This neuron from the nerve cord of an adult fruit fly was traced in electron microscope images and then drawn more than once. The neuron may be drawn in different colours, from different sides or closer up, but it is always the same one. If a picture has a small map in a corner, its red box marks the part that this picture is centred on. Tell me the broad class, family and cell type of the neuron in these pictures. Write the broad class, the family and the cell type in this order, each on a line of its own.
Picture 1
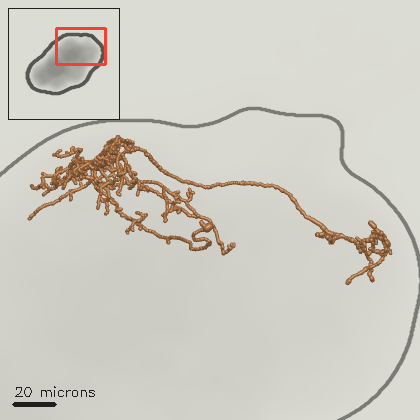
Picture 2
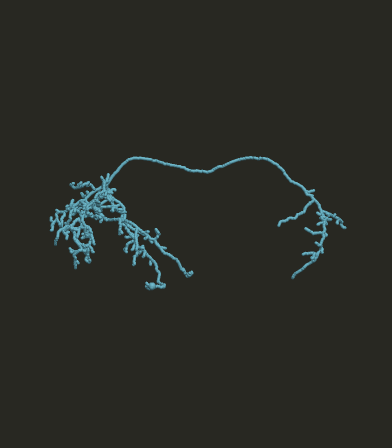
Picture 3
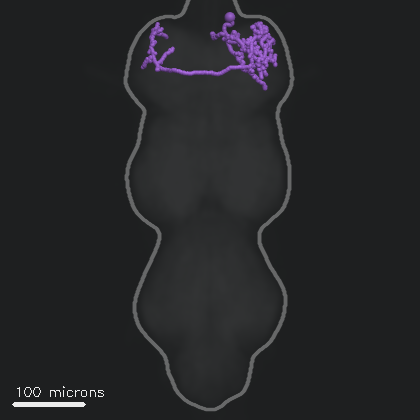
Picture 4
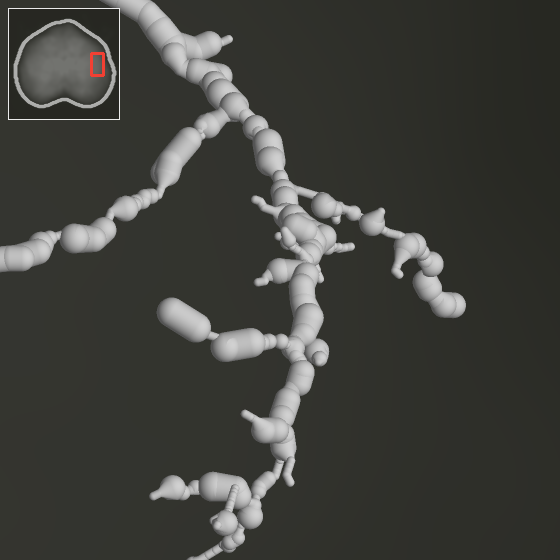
nerve-cord intrinsic neuron
hemilineage 14B
IN14B011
